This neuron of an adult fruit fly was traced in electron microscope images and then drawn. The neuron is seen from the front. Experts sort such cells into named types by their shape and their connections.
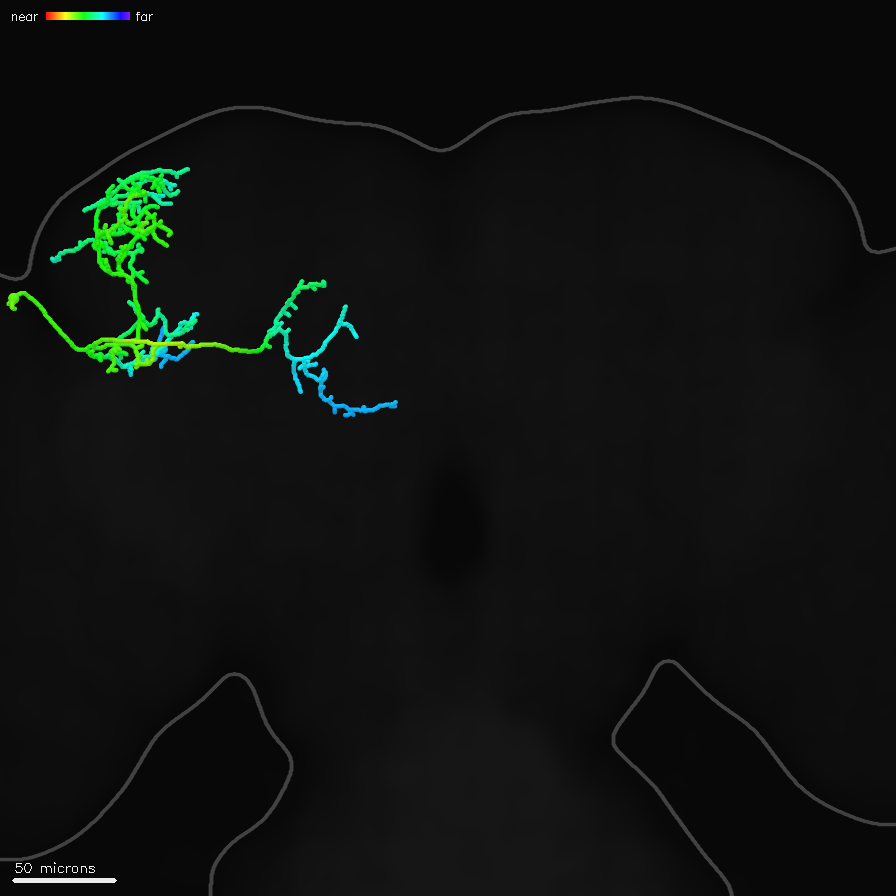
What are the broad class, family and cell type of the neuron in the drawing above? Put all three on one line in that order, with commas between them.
central-brain intrinsic neuron, hemilineage SLPav1_medial, SLP222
